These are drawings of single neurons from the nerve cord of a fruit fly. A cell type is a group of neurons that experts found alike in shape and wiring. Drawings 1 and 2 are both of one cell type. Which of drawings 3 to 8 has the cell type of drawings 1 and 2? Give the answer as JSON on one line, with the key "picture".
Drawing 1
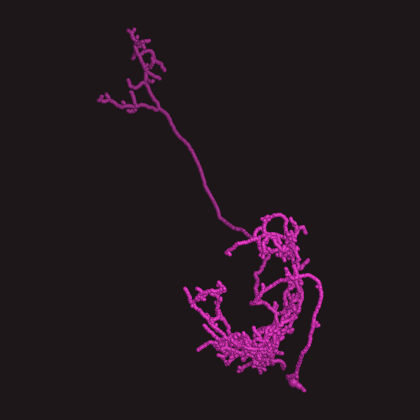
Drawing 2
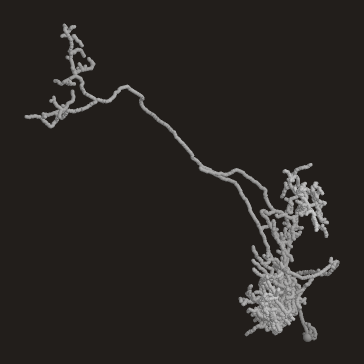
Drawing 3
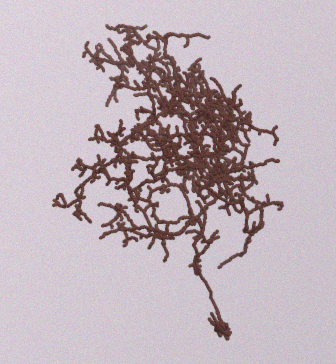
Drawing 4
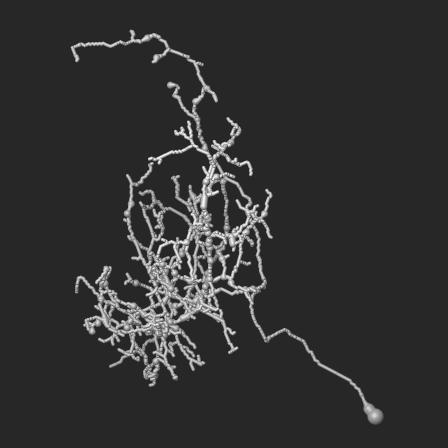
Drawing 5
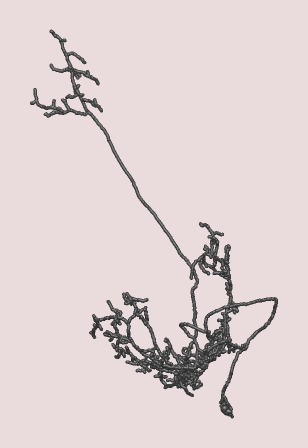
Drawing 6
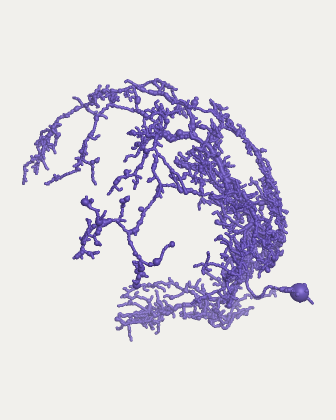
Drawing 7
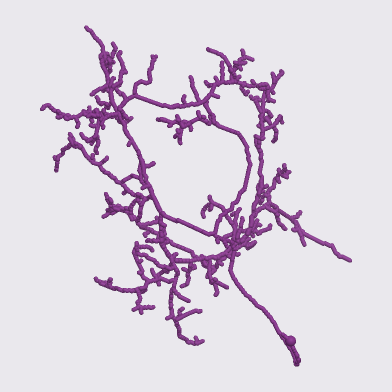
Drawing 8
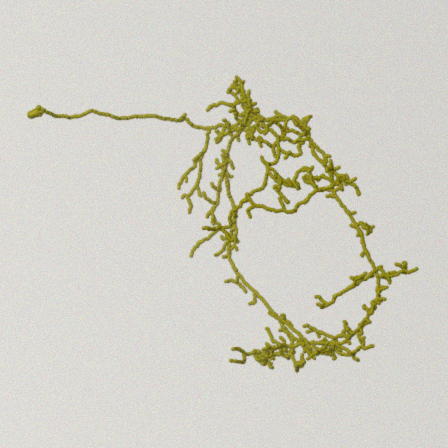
{"picture": 5}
